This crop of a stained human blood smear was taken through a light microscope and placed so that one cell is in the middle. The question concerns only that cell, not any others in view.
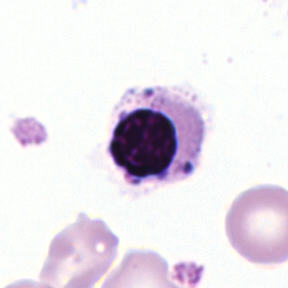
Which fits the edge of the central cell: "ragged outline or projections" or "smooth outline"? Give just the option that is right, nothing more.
Ragged outline or projections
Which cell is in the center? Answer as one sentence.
The cell featured at the centre of this crop is a normoblast.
